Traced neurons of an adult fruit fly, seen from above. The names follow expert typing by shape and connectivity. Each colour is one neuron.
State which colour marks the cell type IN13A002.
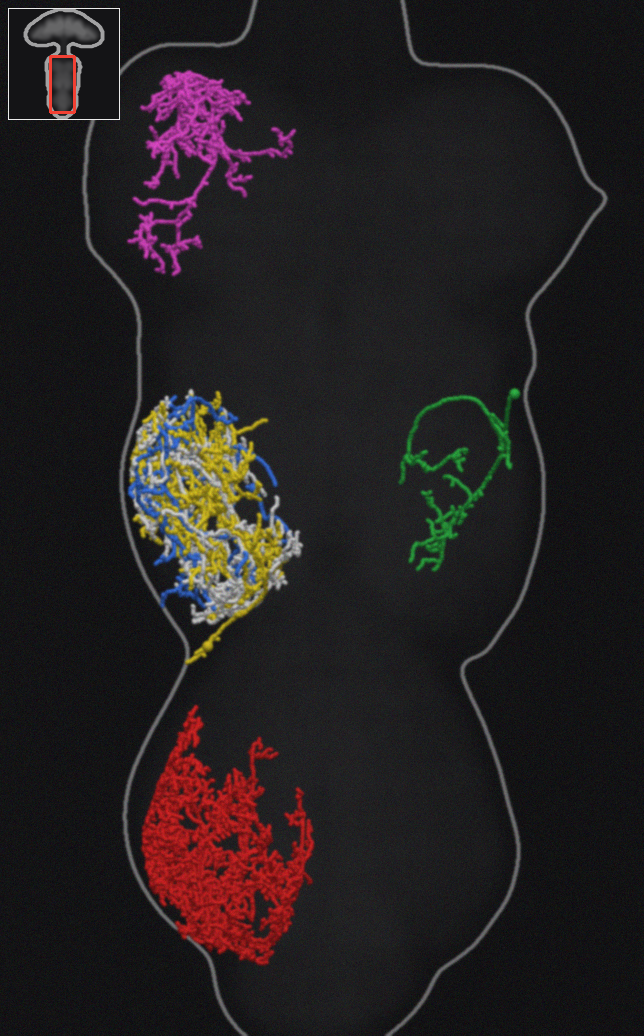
white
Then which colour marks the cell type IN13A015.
magenta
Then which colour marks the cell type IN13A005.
red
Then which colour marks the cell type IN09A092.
green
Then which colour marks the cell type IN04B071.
blue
